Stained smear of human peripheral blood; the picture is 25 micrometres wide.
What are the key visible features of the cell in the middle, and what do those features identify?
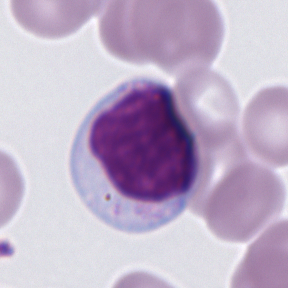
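Cell about 13 by 11 micrometres. Nucleus about 10 micrometres across, toward the upper right, filling about 60% of the cell's area. Chromatin dark purple, coarsely clumped. Cytoplasm pale blue, with a few fine reddish-purple granules below the nucleus and a single tiny dark dot at the lower left. Large granular lymphocyte.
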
